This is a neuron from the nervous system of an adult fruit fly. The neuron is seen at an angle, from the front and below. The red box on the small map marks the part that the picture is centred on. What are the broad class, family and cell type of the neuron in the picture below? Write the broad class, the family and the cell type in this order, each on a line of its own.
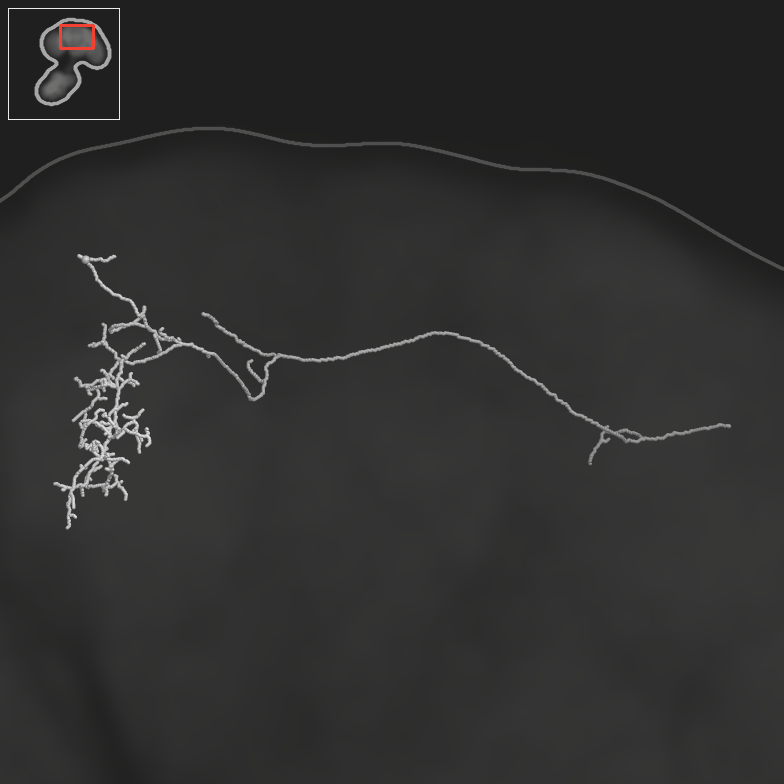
central-brain intrinsic neuron
hemilineage VLPl&d1_dorsal
CB2625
